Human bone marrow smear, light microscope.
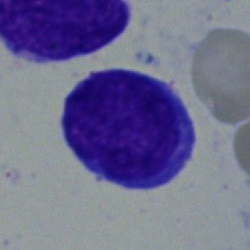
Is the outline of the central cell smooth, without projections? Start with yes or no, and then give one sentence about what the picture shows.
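Yes. The cell is oval with a smooth, regular outline.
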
